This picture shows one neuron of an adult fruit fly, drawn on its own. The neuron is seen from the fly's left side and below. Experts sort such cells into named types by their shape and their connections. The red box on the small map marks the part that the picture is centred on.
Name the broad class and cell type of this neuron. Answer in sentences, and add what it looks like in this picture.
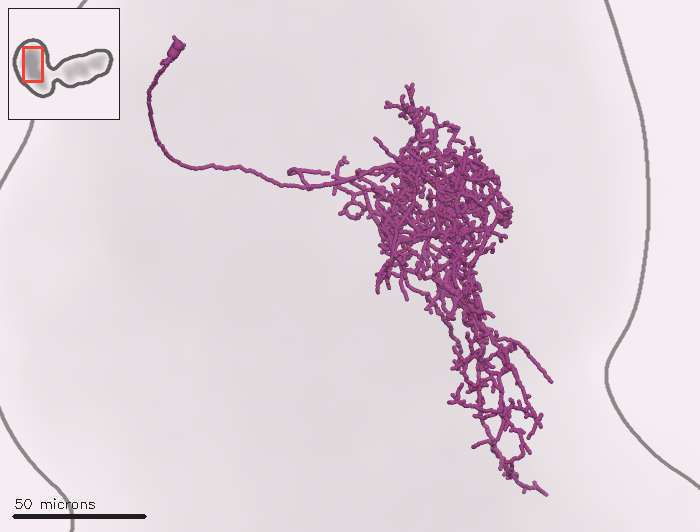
Its broad class is central-brain intrinsic neuron. It is of cell type PS058. The cell body can be seen at the upper left of the picture. From top to bottom in the picture it spans about 180 microns. The picture shows dozens of branch ends.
